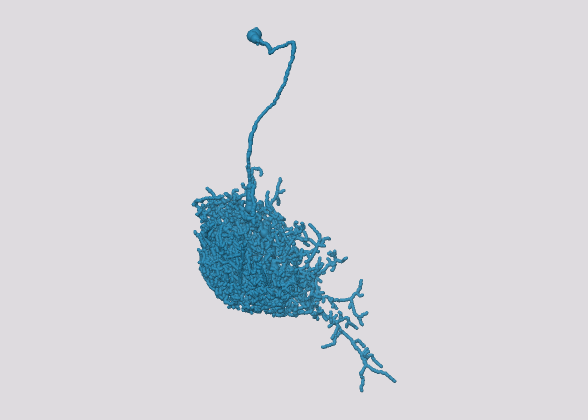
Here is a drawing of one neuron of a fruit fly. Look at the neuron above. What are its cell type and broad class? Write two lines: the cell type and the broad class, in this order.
AVLP084
central-brain intrinsic neuron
